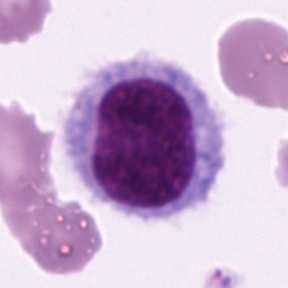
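Hairy cell, as I read it, in a stained smear of human peripheral blood. All around the rim, fine short hair-like projections stick out from the surface. The nucleus is oval, with a shallow notch on its left side, and no distinct nucleolus stands out within it. Nor do I find distinct coloured granules in the cytoplasm.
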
